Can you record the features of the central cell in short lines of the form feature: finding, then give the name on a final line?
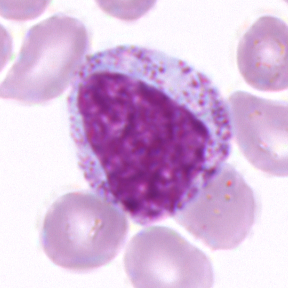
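Outline: smooth, roughly round, no surface projections
Cytoplasm: pale, very lightly bluish-grey
Granules: many, small, reddish-purple, scattered all around the nucleus
Vacuoles: none visible
Name: myelocyte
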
